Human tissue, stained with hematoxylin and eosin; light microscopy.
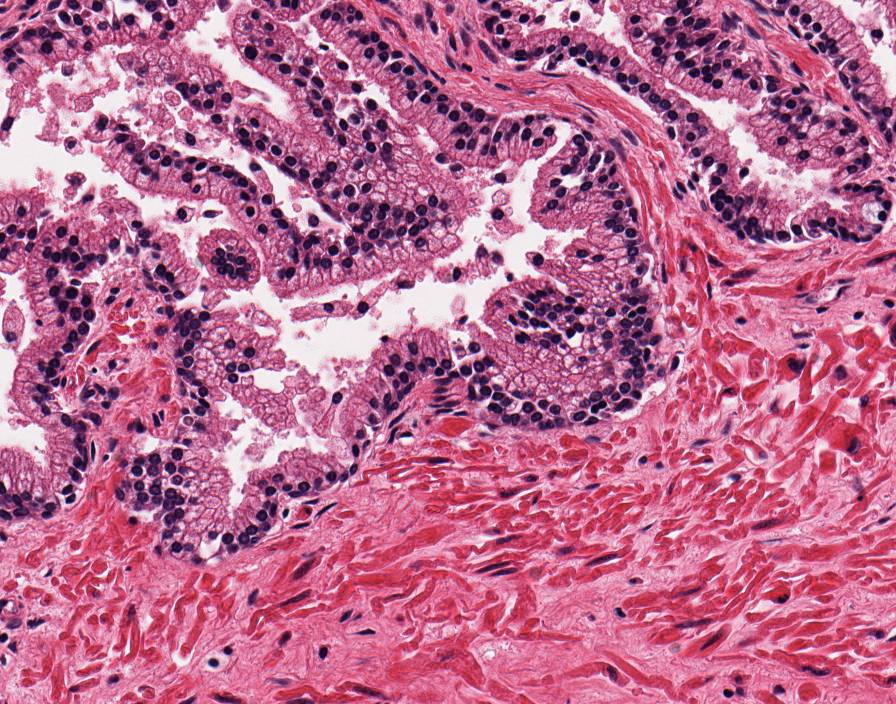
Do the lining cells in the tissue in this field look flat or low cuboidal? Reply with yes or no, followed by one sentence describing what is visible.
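No. The epithelial cells are columnar with pale, finely vacuolated cytoplasm.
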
